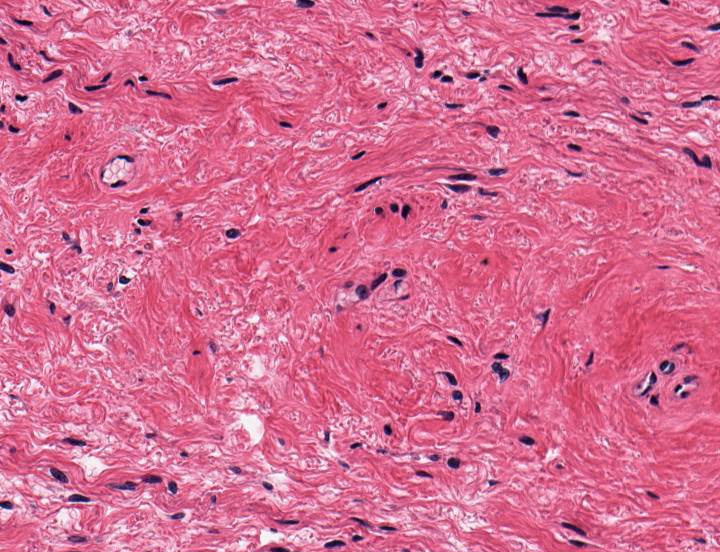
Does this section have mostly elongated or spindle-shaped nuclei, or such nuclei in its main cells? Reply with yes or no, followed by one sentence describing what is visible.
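Yes. The cells are sparse, with small, dark, slender spindle-shaped to wavy nuclei scattered through the collagen.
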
